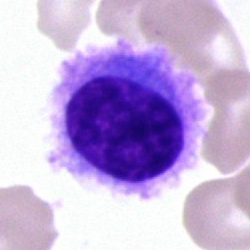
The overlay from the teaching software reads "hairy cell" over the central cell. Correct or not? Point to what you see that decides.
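Yes, hairy cell is the right call for this one. What settles it is the cytoplasm, which forms a moderate rim of pale lilac-blue.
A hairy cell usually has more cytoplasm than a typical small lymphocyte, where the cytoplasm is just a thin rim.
So that rim speaks for hairy cell and against lymphocyte. There are no distinct granules in the cytoplasm either.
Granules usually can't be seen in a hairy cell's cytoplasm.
The chromatin is dark purple and mottled in a clumped pattern.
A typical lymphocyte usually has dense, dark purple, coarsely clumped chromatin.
So the chromatin alone doesn't argue against lymphocyte. Otherwise, the outline is irregular rather than smooth, and red cells lie close against the cell on its right side.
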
